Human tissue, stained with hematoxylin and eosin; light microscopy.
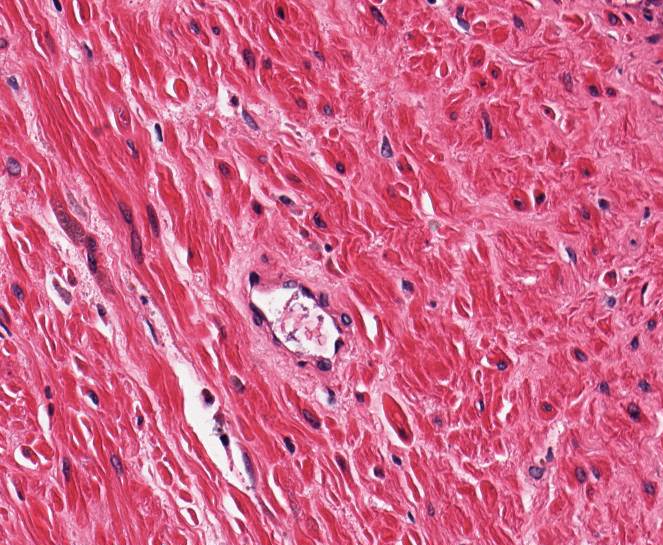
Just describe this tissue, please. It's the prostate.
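Left half: muscle fibres cut lengthwise, running diagonally from upper left toward lower right. Upper right: fibres cut mostly across, seen as rounded pink profiles, some with a dark central nucleus. Fibre cytoplasm bright, deep eosin pink throughout the field.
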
